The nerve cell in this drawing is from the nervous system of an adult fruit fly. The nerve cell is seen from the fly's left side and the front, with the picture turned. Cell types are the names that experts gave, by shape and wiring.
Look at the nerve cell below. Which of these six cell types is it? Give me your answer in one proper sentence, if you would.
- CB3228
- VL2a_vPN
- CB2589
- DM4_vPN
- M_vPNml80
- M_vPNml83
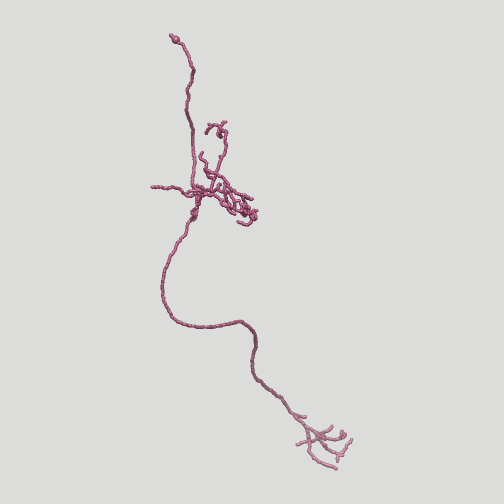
The cell type of the neuron here is CB2589.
